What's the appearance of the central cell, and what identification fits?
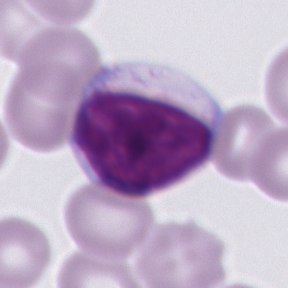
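Outline: roughly round, with no long surface projections. Nucleus: fills most of the cell. Cytoplasm: mostly forms a cap above the nucleus and holds no coarse purple granules. Name: large granular lymphocyte.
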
